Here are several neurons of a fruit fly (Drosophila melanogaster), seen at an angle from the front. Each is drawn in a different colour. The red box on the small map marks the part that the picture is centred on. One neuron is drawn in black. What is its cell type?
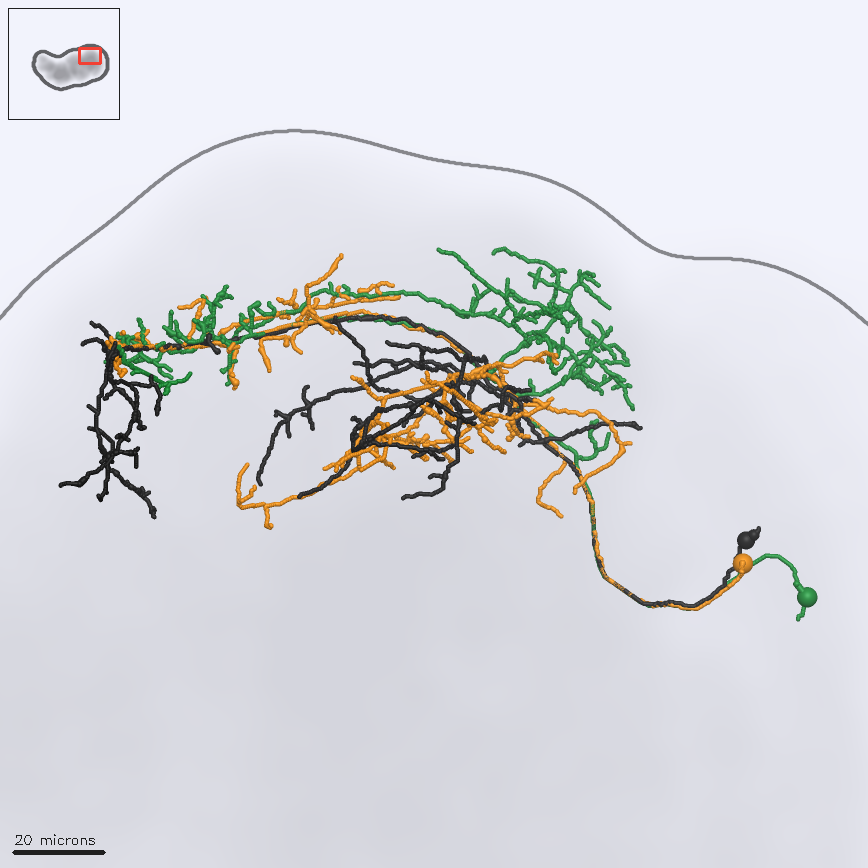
SMP035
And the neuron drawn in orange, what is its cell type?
SLP138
